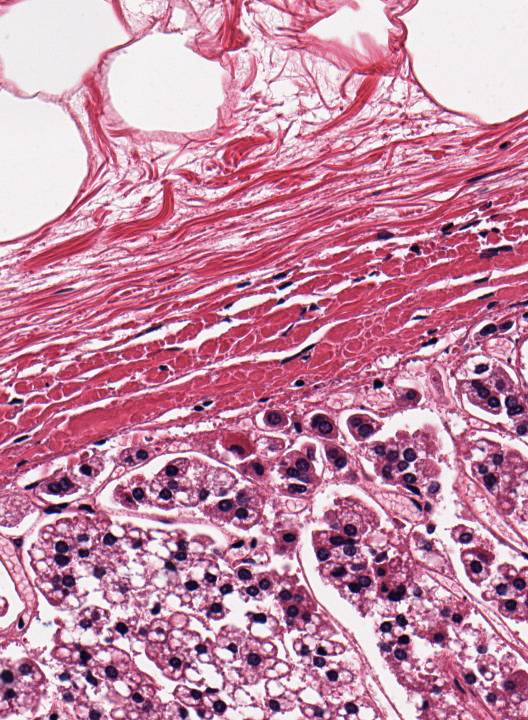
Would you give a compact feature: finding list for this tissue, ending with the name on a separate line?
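Layout: fat along top, dense fibrous band across middle, pale cell sheets in lower half
Fat: large, empty, rounded adipocytes
Between adipocytes: thin strands of loose, wavy connective tissue
Fibrous band: dark, elongated nuclei aligned along the fibres
Lower cells: pale, finely vacuolated, foamy cytoplasm
Identity: adrenal gland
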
